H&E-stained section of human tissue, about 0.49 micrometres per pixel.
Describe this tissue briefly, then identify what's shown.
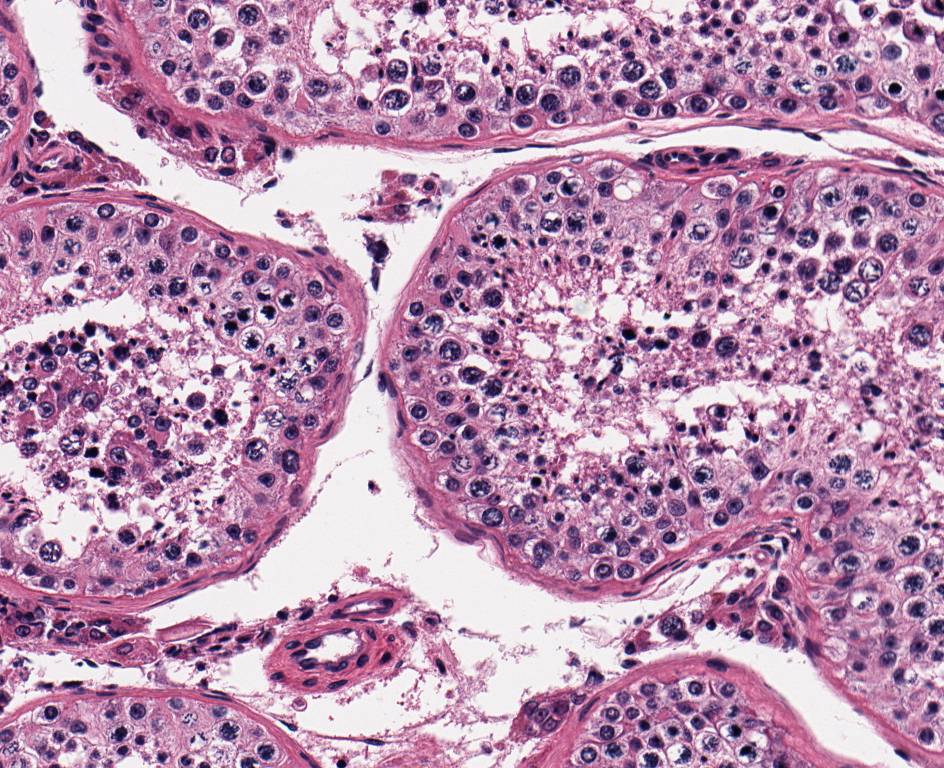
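These tubules are lined by many layers of cells that fill most of the interior. Next to the walls, the cells have round nuclei in pale cytoplasm. In the middle layers you'll see lots of large round cells whose nuclei have coarse, clumped dark chromatin, and there are small, dense, darkly stained nuclei lying mainly toward the centres. It's testis.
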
